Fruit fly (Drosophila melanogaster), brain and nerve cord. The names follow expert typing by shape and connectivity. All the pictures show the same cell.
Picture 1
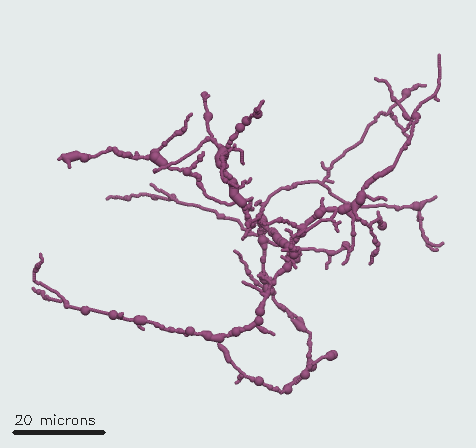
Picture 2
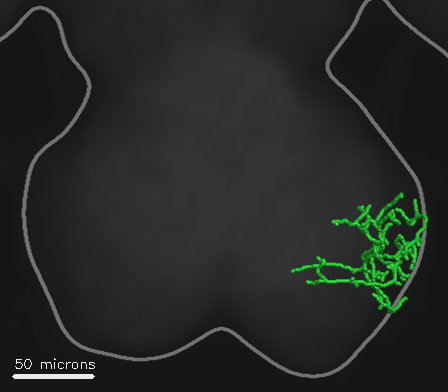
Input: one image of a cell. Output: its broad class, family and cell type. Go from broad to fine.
nerve-cord intrinsic neuron; hemilineage 20A.22A; IN20A.22A018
